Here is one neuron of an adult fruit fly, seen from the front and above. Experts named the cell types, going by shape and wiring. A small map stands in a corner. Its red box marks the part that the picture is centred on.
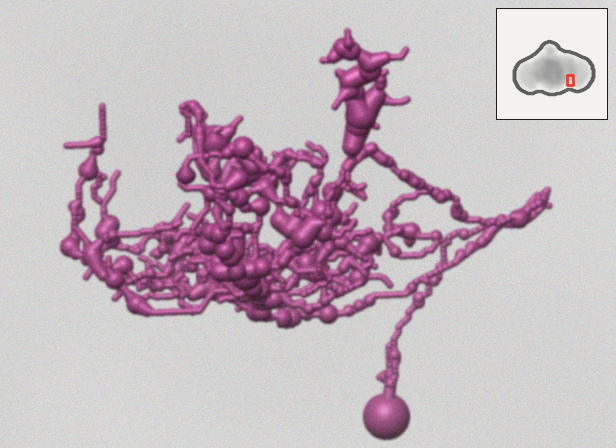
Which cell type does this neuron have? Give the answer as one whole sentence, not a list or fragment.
The cell type name CB2365 applies to this neuron.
